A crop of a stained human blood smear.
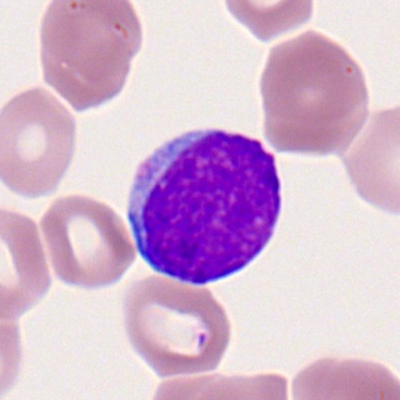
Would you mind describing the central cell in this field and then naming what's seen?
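Look first at the chromatin: it is dense, dark purple and coarsely clumped, with small paler patches in between. Now follow the cytoplasm, which makes only a thin rim around the nucleus. You will find it mainly as a crescent on the left side of the cell, and it is pale blue. This cell is a lymphocyte.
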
